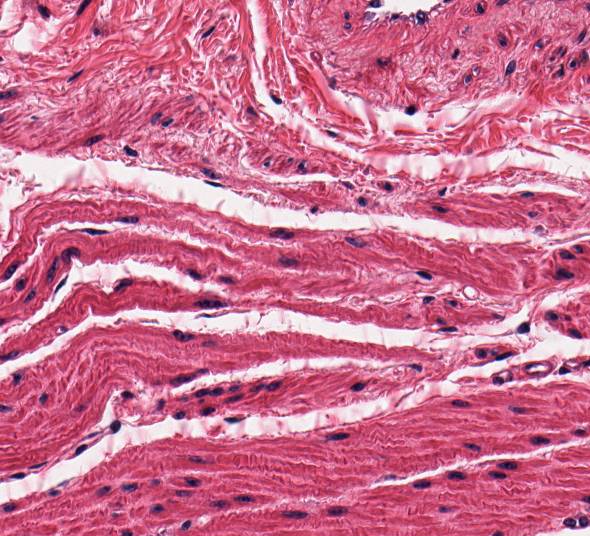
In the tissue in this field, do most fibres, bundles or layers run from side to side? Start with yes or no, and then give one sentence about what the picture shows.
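Yes. Long fibre bundles run roughly horizontally across most of the field, from left to right.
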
